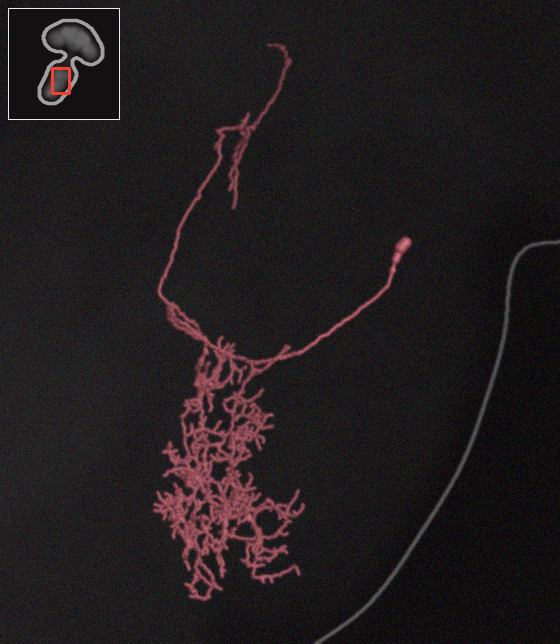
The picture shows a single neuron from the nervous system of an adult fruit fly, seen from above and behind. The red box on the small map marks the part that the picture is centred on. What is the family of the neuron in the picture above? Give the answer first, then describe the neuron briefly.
The family is hemilineage 23B. This is a nerve-cord intrinsic neuron. It lies in the nerve cord. Its cell body lies on the right of the picture. The picture shows dozens of branch ends.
